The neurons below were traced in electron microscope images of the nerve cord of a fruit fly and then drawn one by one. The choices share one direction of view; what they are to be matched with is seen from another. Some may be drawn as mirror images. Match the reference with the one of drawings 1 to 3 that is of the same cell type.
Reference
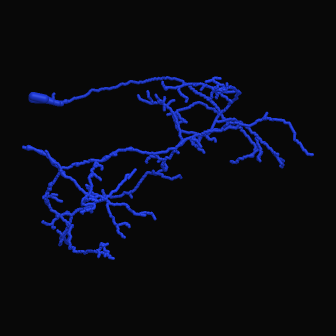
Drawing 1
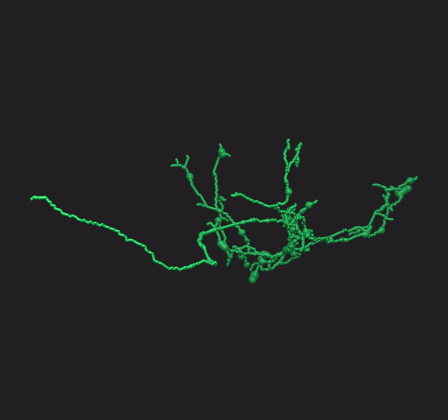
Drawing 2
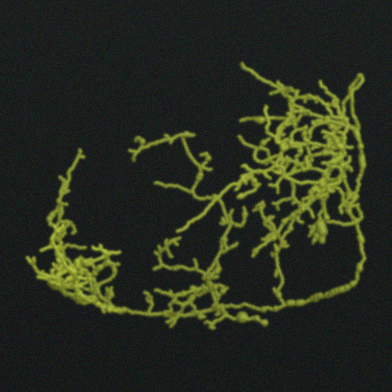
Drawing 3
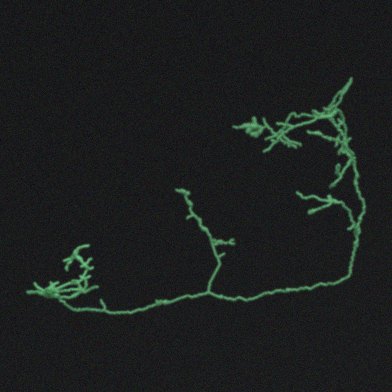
1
